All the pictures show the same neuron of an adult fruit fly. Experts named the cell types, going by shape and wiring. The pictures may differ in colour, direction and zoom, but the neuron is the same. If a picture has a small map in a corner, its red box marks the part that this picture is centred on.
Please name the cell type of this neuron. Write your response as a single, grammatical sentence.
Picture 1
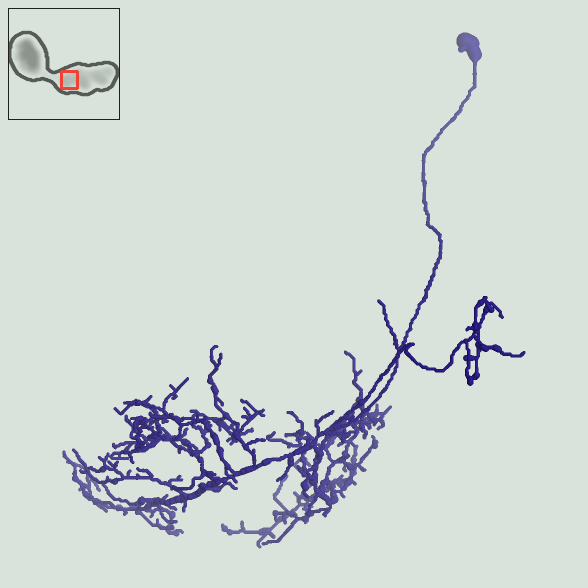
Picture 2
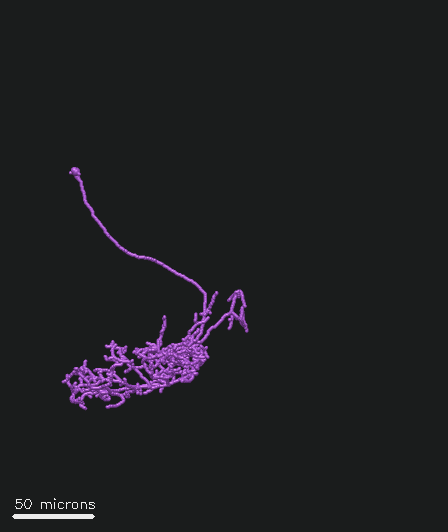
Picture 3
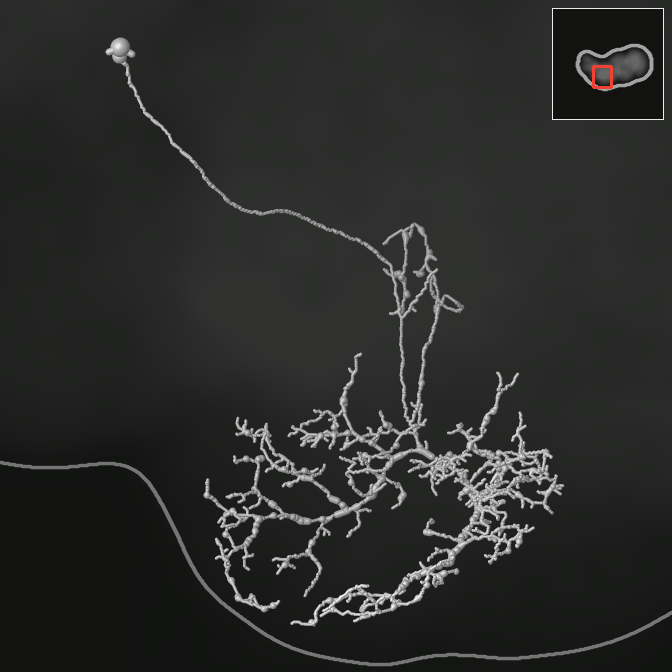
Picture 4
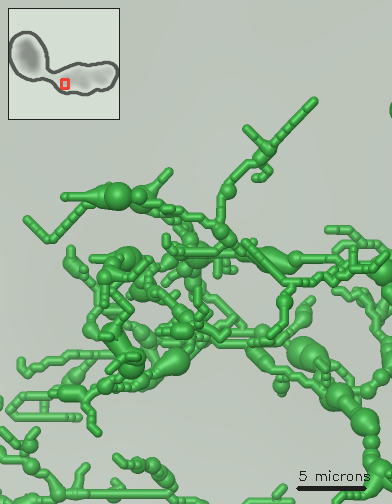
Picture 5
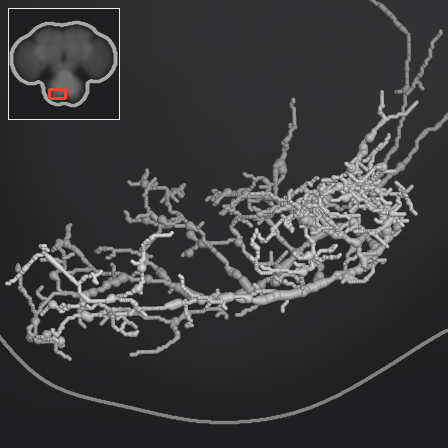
The cell type IN23B017 includes this neuron.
